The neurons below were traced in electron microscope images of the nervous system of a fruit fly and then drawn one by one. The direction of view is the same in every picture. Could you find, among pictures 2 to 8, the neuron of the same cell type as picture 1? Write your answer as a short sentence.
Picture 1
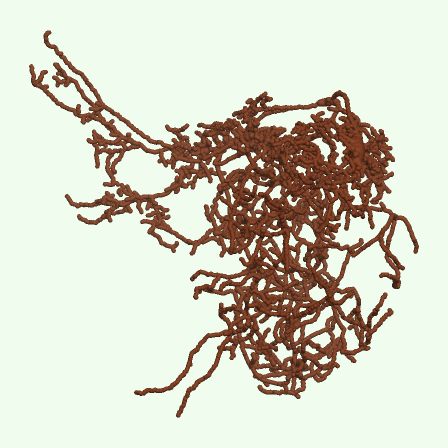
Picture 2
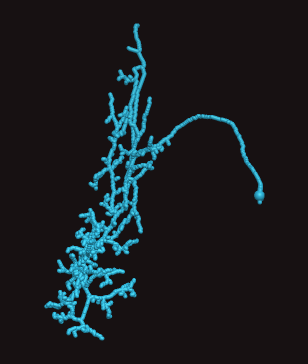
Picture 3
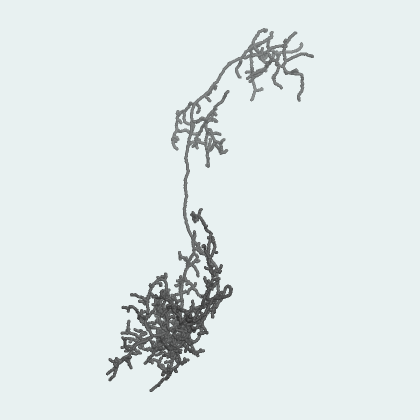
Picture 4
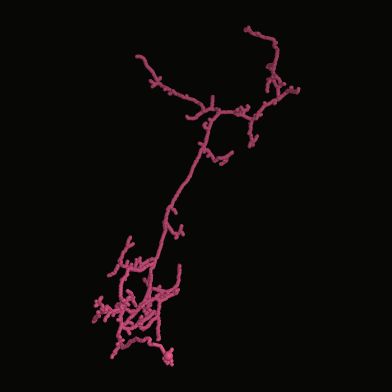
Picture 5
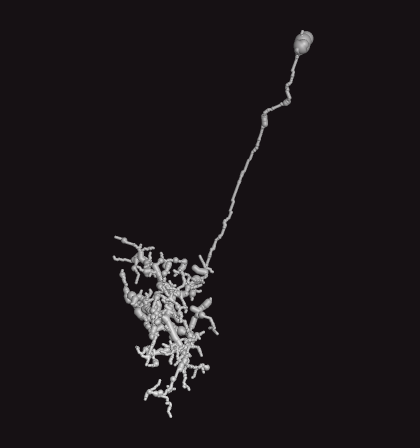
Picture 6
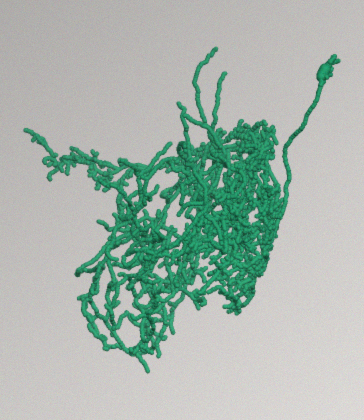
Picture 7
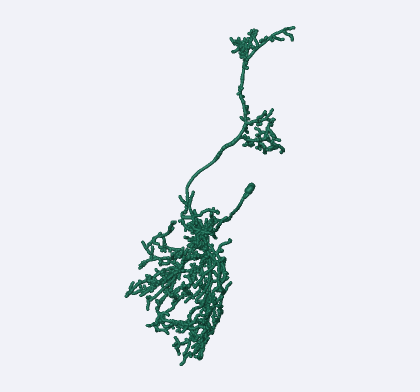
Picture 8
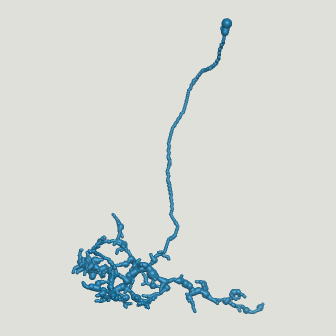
The neuron in picture 6 is of the same cell type.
